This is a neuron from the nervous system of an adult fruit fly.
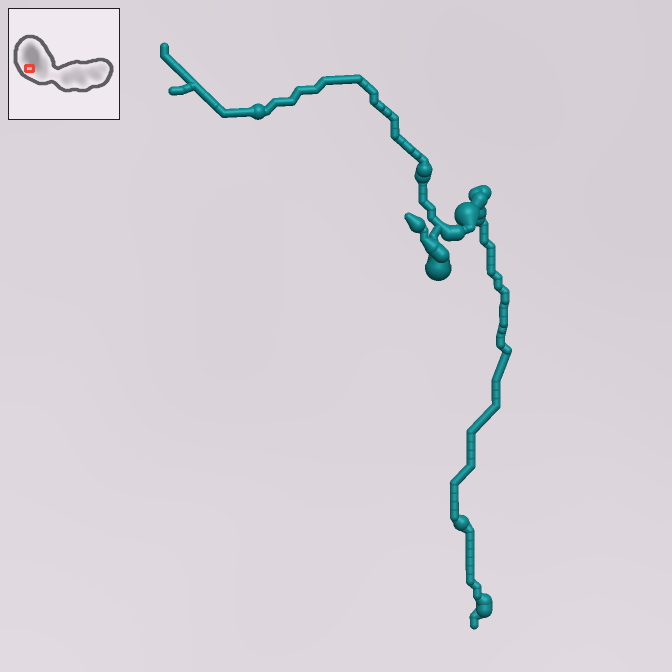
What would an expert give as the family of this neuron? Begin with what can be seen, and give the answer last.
No cell body is drawn. It has a dozen or fewer branch ends. Its broad class is sensory neuron entering the brain. Its family is called class gustatory.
